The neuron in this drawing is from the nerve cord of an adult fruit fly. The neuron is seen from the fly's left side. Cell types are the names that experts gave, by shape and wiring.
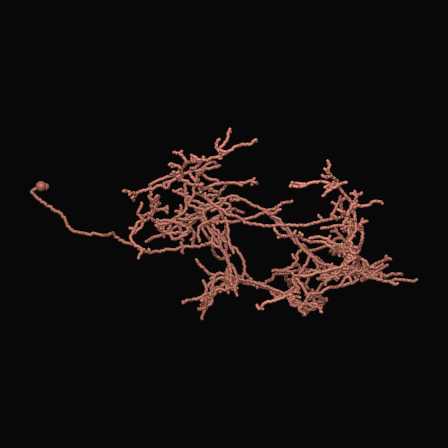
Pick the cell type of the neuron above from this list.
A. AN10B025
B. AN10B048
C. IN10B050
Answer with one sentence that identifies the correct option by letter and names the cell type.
In terms of cell type, the neuron is AN10B025, option A.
